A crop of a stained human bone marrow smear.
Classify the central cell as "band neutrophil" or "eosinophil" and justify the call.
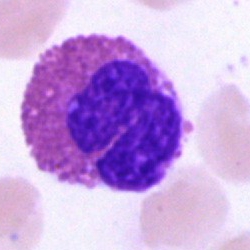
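This is an eosinophil. What decides it is the nucleus, which is folded into lobes separated by a thin pale cleft.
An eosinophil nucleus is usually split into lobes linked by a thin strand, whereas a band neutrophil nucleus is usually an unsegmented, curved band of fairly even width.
The chromatin stains a dense dark purple, and the nucleus sits off-centre toward the right, while the plentiful cytoplasm forms a broad zone on the left.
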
